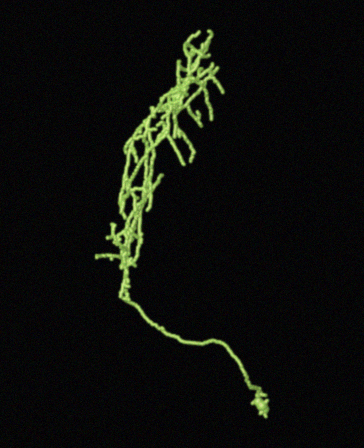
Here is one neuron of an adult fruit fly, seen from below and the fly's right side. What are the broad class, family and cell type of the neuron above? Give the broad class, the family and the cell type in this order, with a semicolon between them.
central-brain intrinsic neuron; hemilineage LHl3; SLP210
